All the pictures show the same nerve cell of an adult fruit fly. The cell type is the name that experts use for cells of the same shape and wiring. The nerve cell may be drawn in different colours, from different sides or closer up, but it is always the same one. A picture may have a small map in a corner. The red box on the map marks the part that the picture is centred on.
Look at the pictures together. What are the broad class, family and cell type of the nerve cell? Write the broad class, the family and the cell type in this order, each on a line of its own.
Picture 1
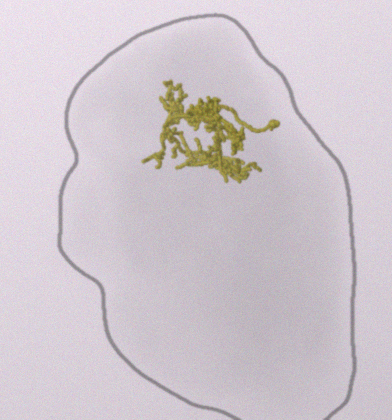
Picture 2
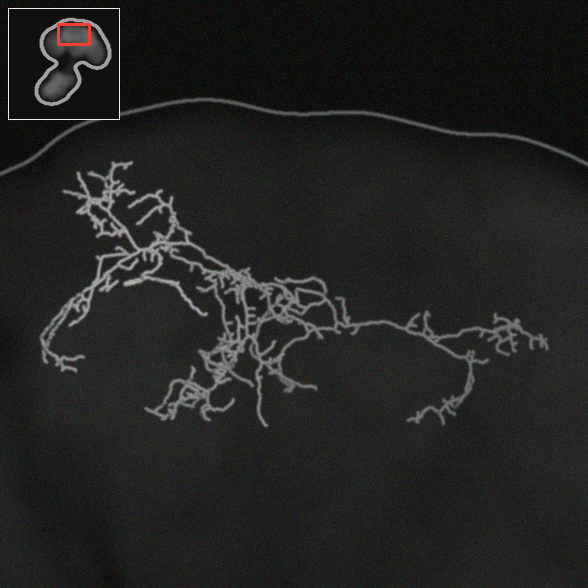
central-brain intrinsic neuron
hemilineage DM4_dorsal
CL159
